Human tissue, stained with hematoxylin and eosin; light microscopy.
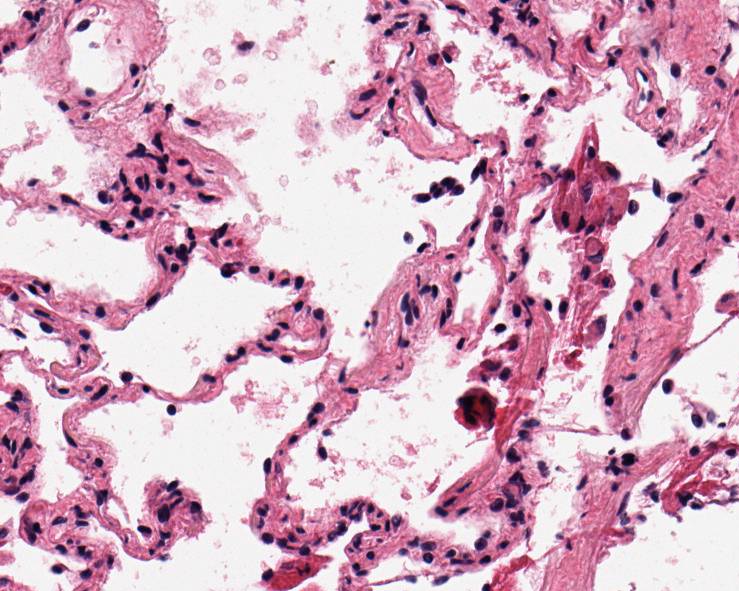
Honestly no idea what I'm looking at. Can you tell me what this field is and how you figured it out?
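What you see here is mainly alveolus. Thin, branching pink septa outline large, irregular empty spaces over most of the field.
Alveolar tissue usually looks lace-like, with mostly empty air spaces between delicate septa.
Now look at the septa: they carry flattened, dark, elongated nuclei, not a tall epithelial lining.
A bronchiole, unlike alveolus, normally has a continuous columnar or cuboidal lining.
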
